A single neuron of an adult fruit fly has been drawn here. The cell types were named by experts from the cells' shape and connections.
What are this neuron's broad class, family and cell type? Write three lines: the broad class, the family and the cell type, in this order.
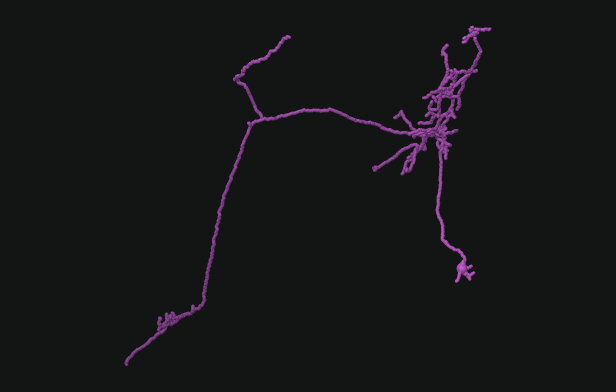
nerve-cord intrinsic neuron
hemilineage 06A
IN06A067_d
